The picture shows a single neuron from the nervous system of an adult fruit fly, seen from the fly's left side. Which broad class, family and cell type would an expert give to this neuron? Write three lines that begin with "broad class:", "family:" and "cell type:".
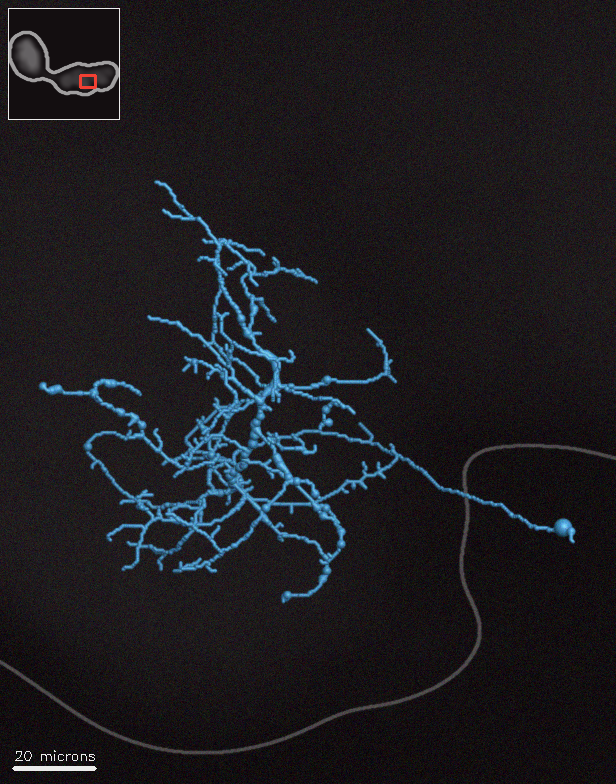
broad class: nerve-cord intrinsic neuron
family: hemilineage 20A.22A
cell type: IN20A.22A033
